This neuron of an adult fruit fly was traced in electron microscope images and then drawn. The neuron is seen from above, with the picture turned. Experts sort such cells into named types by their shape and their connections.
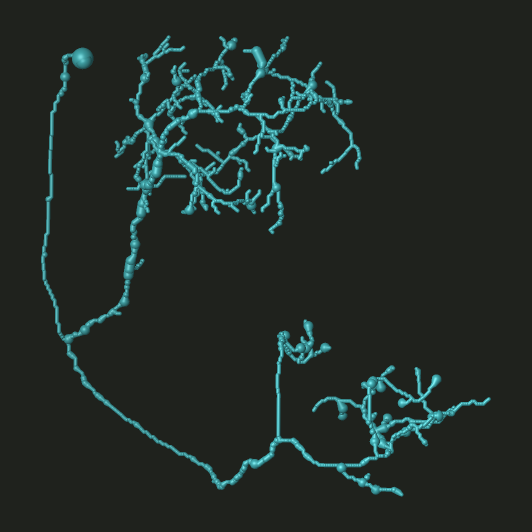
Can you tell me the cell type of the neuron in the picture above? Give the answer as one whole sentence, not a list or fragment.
The cell type that this neuron has is LHPV5h2_a.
